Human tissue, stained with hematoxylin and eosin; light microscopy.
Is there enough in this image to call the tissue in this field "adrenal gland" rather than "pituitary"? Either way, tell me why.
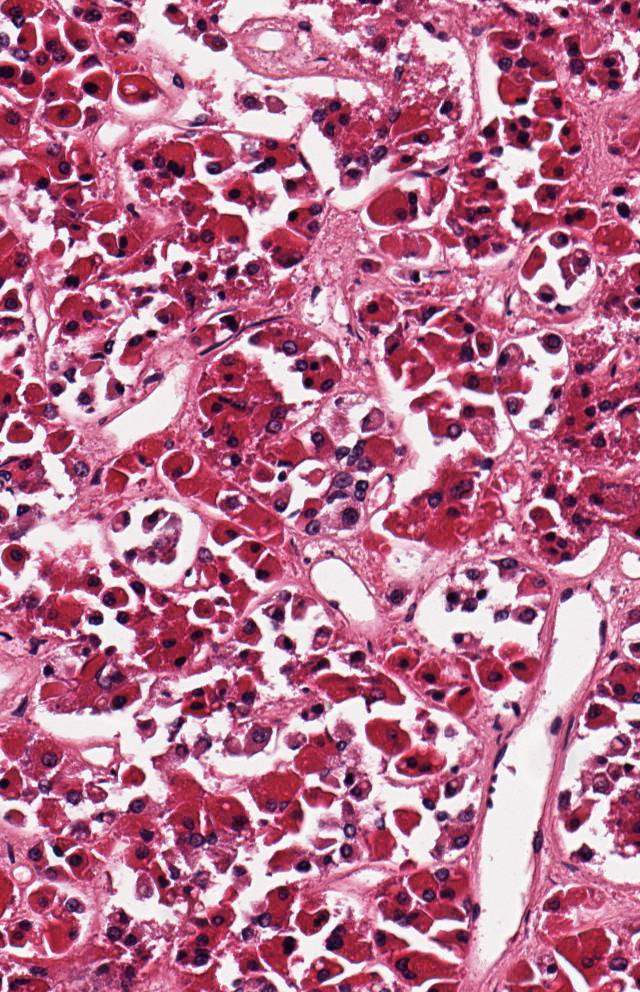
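Pituitary. Point one: across the whole field the cells lie in small nests and cords separated by thin septa, one arrangement throughout.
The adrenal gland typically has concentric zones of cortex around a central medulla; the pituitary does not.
Point two: most cells have abundant, intensely eosinophilic, deep red cytoplasm.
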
